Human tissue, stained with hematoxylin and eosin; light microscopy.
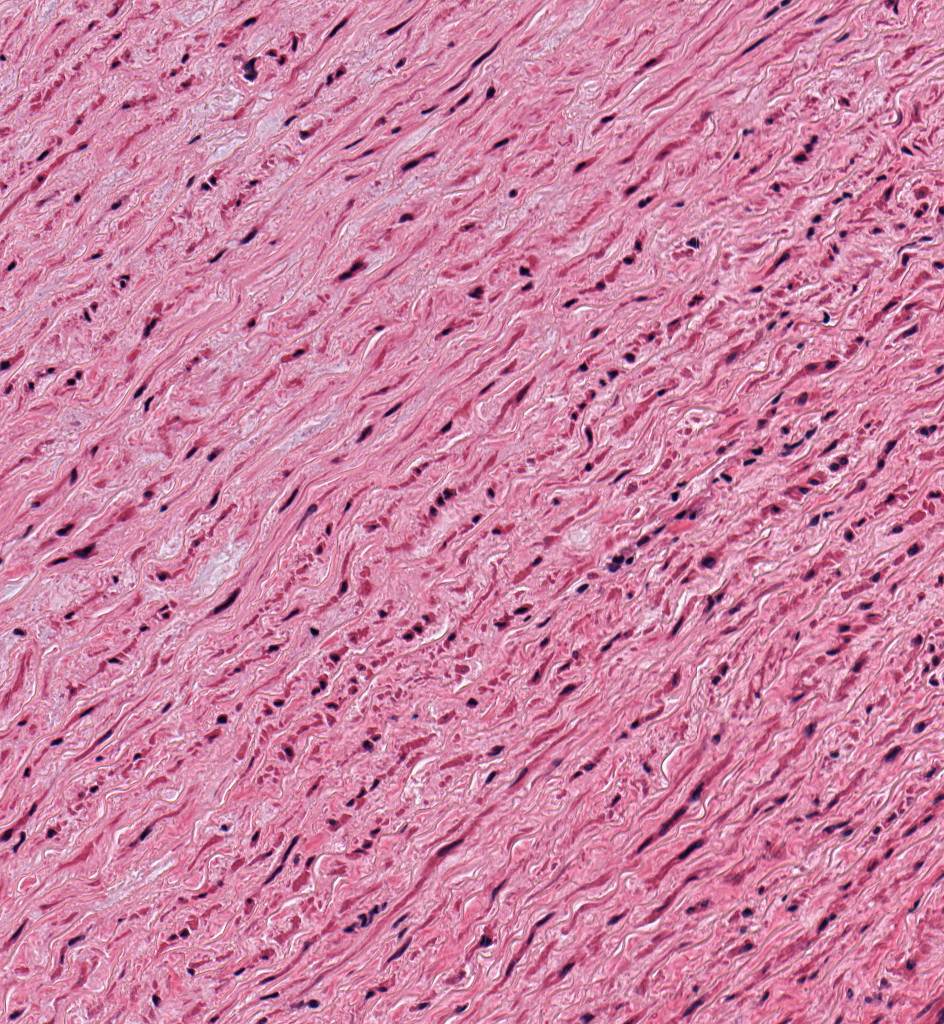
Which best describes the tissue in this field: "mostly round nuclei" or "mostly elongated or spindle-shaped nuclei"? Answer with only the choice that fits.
Mostly elongated or spindle-shaped nuclei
